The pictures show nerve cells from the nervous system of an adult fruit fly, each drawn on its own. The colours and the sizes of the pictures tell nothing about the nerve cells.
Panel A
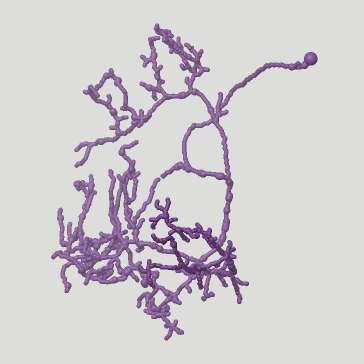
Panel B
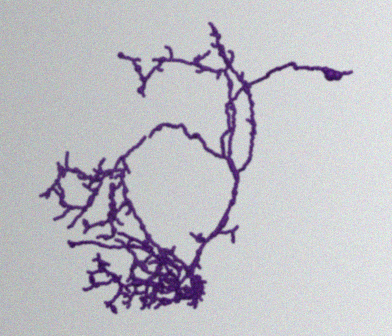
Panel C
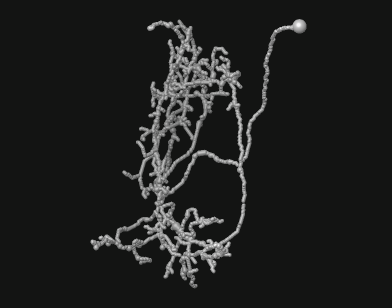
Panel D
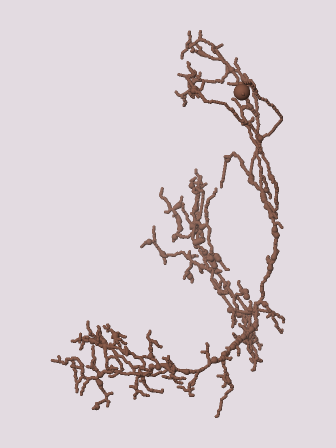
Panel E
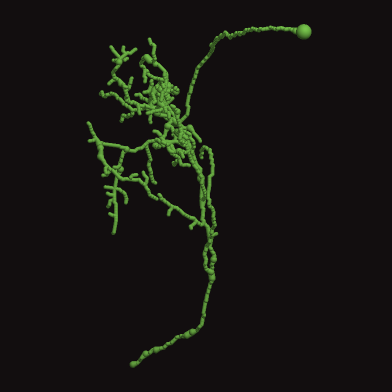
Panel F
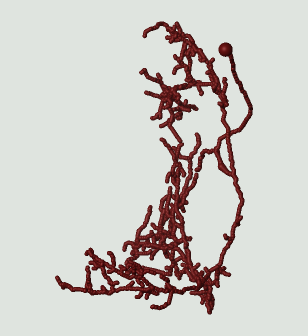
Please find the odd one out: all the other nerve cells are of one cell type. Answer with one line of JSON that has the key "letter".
{"letter": "E"}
